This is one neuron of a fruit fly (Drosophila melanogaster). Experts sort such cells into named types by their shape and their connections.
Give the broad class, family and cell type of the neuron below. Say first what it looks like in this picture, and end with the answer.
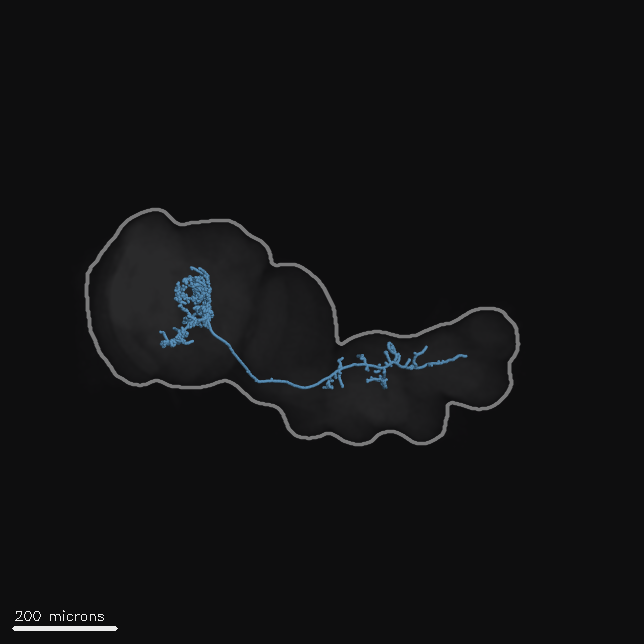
By the scale bar it is about 600 microns wide in this view. As drawn here it is more than twice as wide as it is tall. Its broad class is descending neuron. Its family is DNpe. The cell type is DNpe017.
